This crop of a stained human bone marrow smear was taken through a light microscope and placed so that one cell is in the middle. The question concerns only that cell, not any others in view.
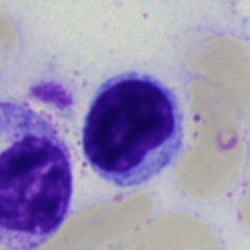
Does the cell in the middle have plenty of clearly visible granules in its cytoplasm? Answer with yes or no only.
No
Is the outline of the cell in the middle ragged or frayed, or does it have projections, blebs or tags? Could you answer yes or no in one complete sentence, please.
No, the cell does not have a rough edge, as its outline is smooth.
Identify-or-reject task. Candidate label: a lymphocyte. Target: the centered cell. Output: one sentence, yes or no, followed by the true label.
Yes, the one cell at the centre is a lymphocyte.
